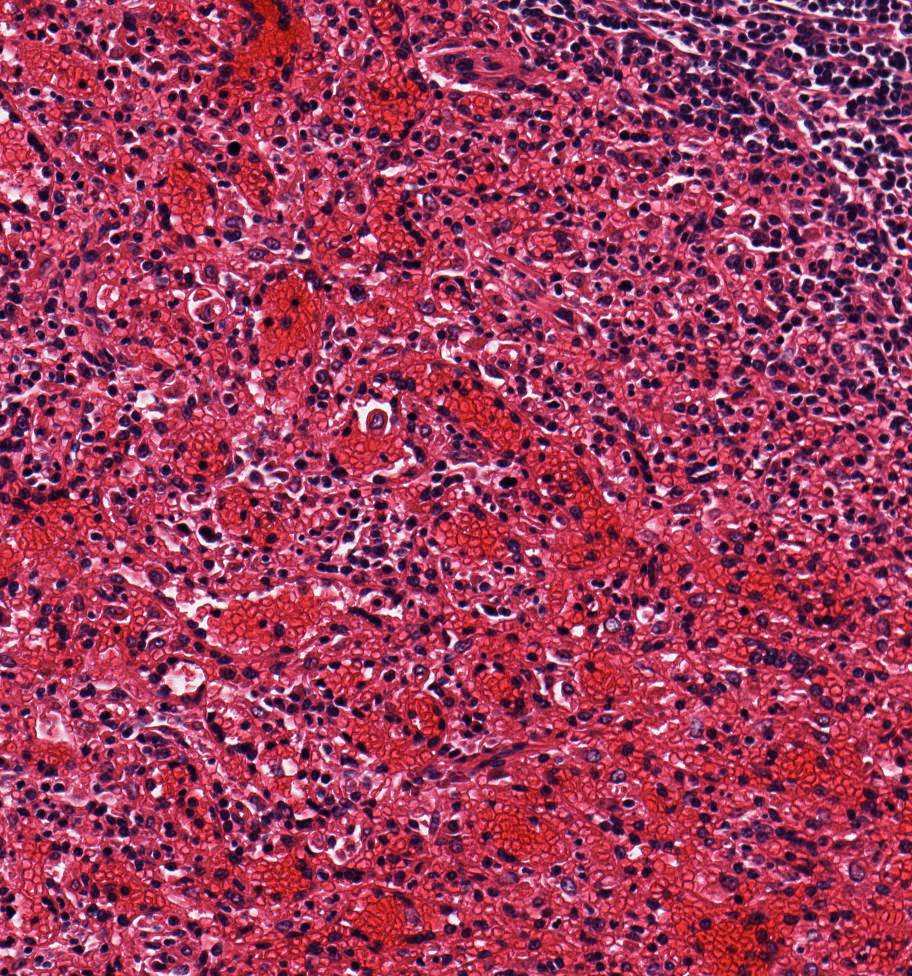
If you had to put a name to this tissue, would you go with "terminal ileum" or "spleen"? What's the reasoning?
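It is spleen. What decides it against terminal ileum is that the field holds no epithelium and no glands. Over most of the field, closely packed red blood cells fill irregular spaces between scattered nucleated cells. A denser zone of small round dark-blue nuclei with scant cytoplasm sits in the upper right corner. Elsewhere the nucleated cells are mostly small, dark and round, spread fairly evenly among the red cell clusters.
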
